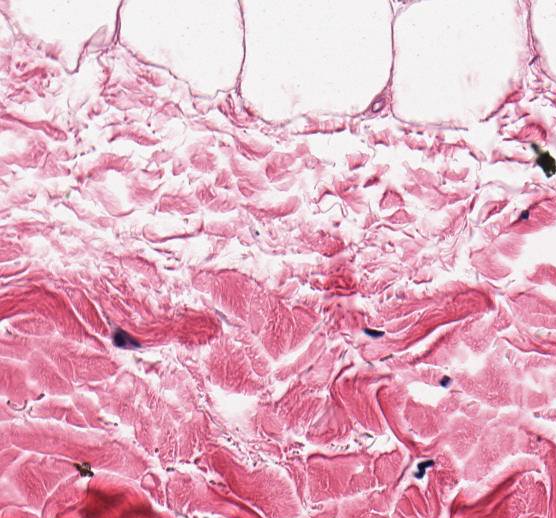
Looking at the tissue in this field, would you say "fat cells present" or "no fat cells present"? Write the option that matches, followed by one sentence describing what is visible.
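Fat cells present. Large empty adipocytes with thin membranes lie along the top edge of the field.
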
